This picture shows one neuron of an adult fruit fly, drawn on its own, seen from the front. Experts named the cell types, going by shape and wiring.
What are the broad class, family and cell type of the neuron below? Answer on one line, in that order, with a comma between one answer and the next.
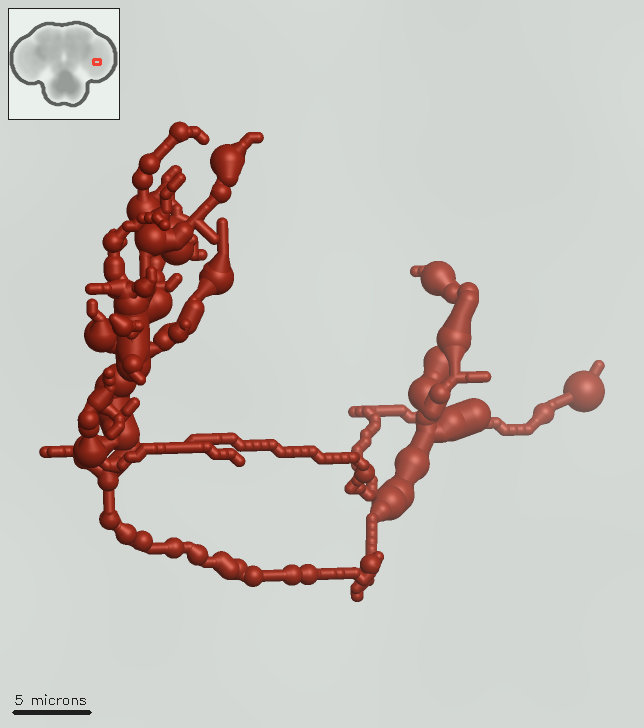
optic-lobe intrinsic neuron, T, T5d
